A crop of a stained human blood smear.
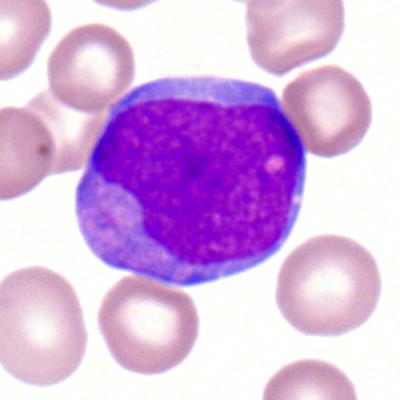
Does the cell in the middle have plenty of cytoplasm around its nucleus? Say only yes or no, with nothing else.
No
